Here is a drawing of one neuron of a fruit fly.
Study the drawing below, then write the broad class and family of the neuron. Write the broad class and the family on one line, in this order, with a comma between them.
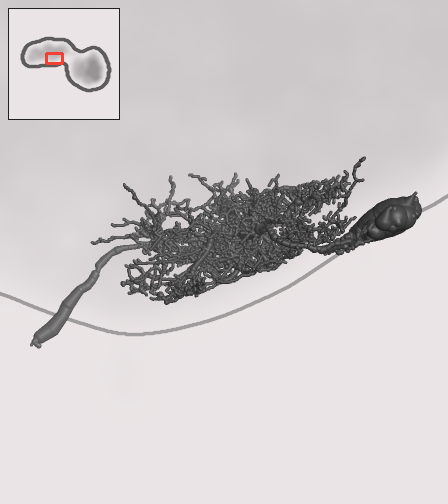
motor neuron of the nerve cord, hemilineage 18X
